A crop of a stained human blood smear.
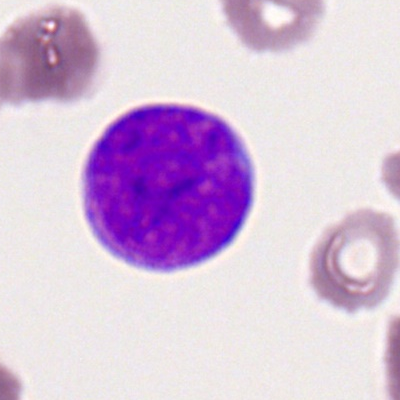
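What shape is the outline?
Round and smooth.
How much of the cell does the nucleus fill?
Almost all of it; any cytoplasm is at most a very thin rim at the edge.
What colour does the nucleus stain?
A deep purple.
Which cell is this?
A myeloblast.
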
